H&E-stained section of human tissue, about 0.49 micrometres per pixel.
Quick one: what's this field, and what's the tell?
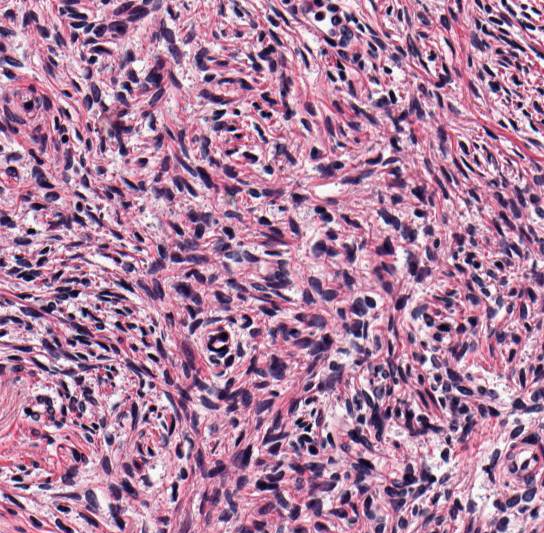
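My reading: ovarian cortex. Spindle cells fill the whole field, in short fascicles running and crossing in varying directions.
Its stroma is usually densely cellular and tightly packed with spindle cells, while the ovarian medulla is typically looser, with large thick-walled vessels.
Most nuclei are elongated to ovoid and dark; cell borders are indistinct, cytoplasm scant and pale pink.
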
